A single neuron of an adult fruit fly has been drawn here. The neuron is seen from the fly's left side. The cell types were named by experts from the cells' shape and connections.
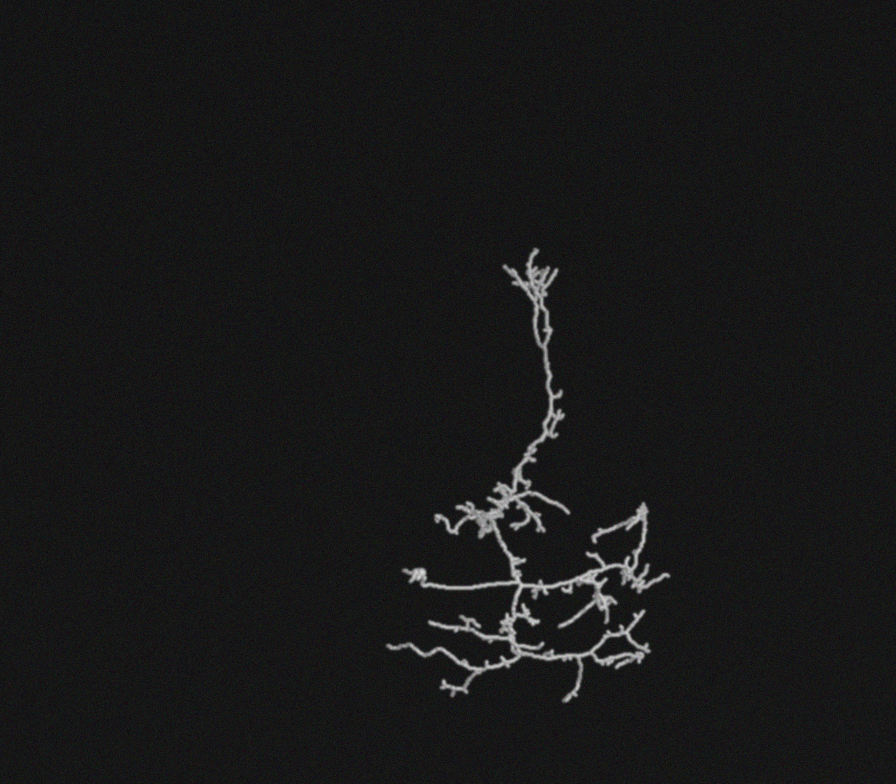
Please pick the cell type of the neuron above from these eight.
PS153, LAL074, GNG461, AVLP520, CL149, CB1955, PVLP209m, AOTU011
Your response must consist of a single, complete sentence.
This neuron belongs to the cell type GNG461.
